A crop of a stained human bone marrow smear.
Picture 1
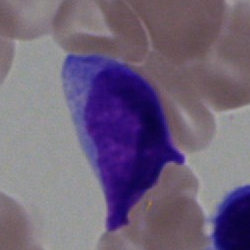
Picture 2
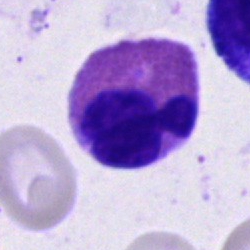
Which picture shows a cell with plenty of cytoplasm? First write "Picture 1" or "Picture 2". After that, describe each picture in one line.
Picture 2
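What picture 1 shows: The nucleus fills most of the cell.
What picture 2 shows: Abundant pinkish-purple cytoplasm fills the upper part of the cell.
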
